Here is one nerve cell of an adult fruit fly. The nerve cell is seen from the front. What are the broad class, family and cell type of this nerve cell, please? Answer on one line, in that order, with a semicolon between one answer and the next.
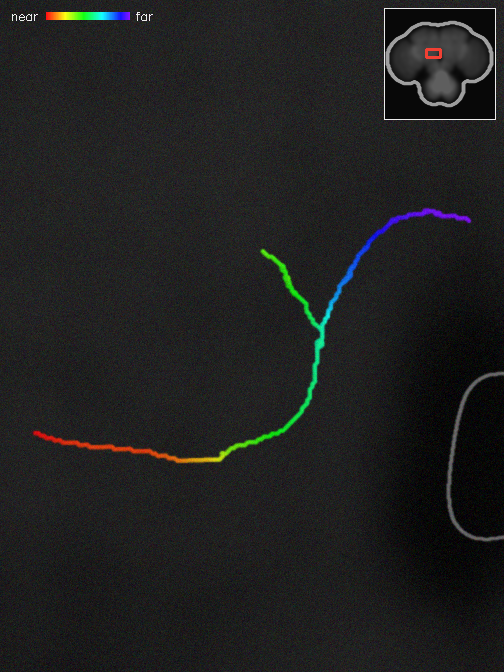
sensory neuron entering the brain; class olfactory; ORN_VM5d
